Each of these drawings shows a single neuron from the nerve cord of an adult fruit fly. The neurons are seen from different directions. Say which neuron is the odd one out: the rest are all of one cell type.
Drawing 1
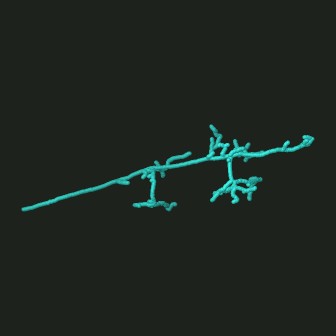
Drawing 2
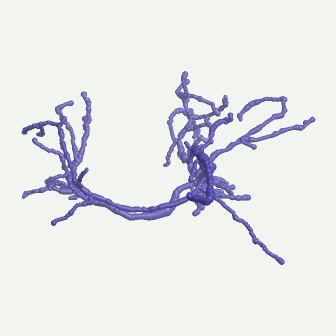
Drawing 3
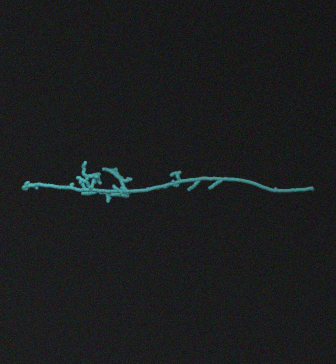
Drawing 3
